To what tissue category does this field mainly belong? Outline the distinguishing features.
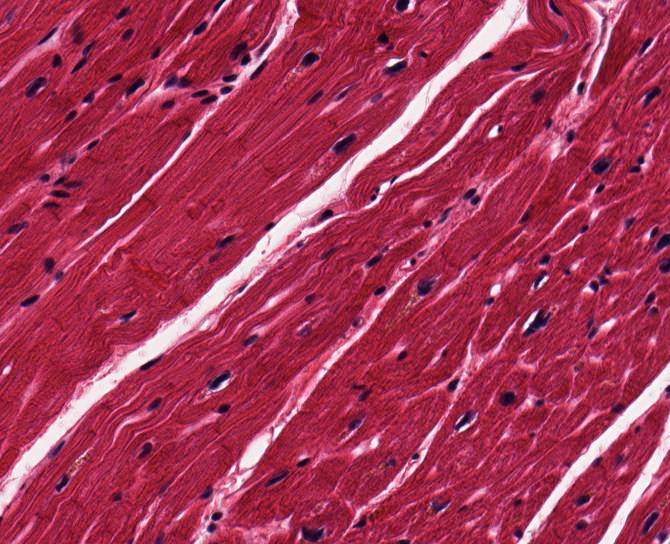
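Myocardium occupies the field. Its muscle fibres branch and join neighbouring fibres instead of running as separate unbranched cylinders, and their oval nuclei lie centrally.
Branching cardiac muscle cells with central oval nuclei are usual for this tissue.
The cytoplasm is deeply eosinophilic, with fine lines running lengthwise.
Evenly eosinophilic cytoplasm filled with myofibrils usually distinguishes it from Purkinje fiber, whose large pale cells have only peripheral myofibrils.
Fine yellow-brown granules are scattered in the cytoplasm of some fibres.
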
